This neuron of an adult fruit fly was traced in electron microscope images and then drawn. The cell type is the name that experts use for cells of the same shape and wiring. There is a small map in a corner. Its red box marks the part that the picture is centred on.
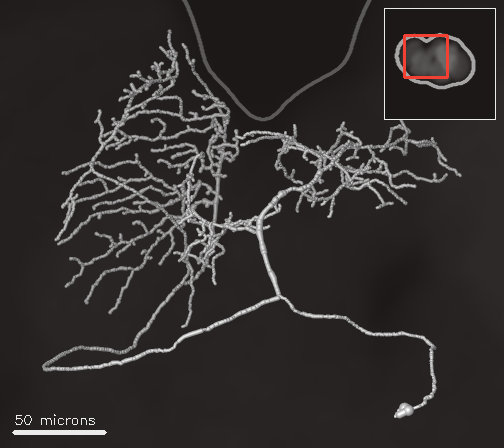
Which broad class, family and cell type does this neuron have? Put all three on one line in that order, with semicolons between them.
visual centrifugal neuron; LoVC; LoVC21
